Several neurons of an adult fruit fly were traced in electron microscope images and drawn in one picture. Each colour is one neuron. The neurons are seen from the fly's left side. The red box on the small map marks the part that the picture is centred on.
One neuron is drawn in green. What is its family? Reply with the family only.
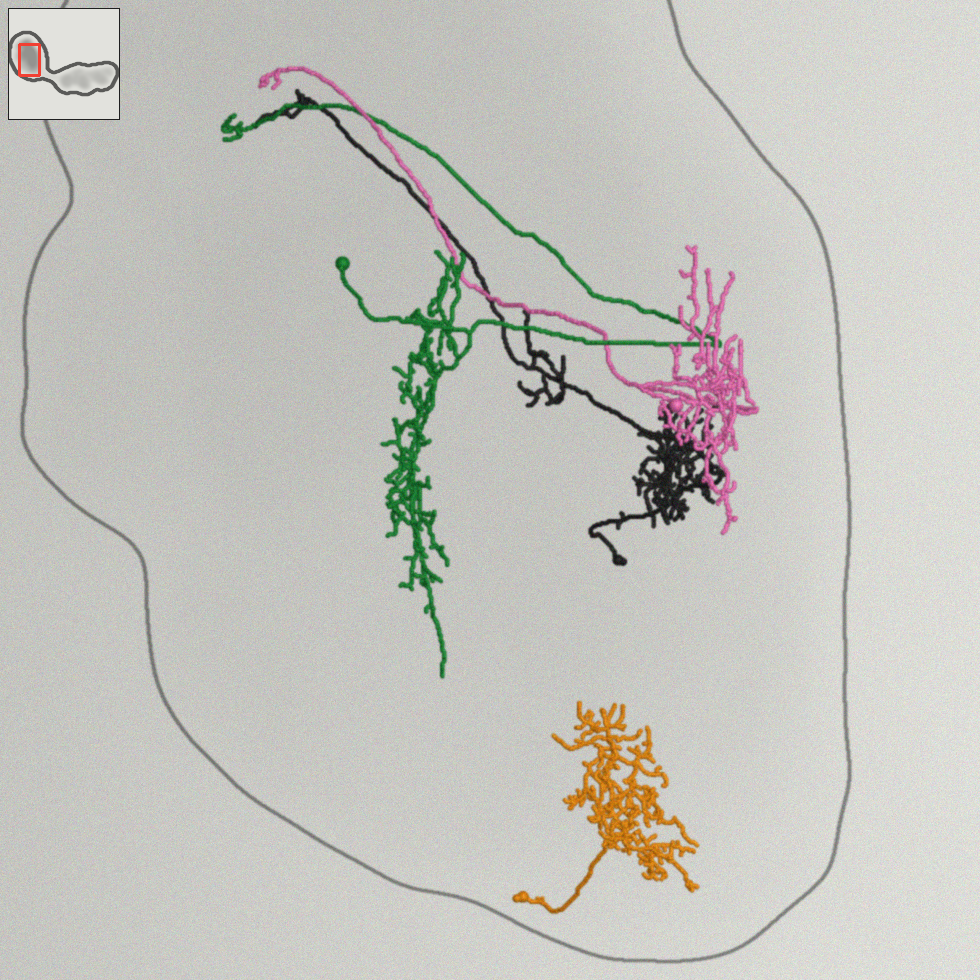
MeTu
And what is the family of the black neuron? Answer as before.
MeTu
